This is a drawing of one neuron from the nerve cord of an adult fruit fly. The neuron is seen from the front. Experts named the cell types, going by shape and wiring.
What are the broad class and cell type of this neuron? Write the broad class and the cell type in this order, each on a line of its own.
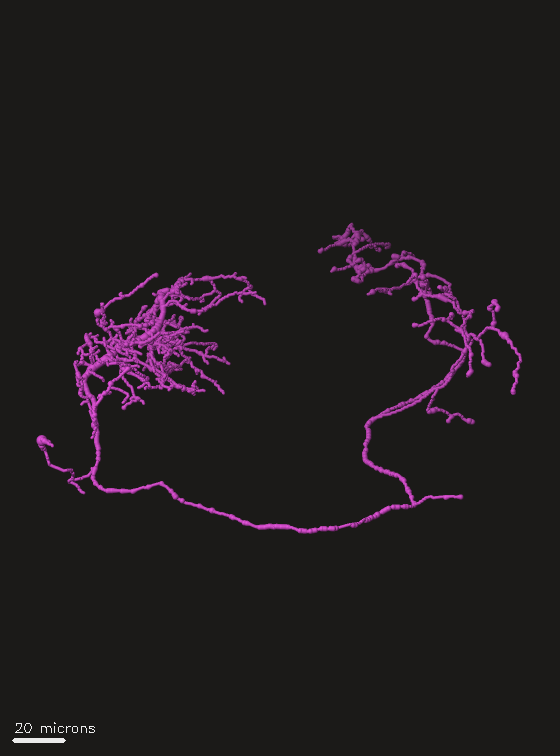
nerve-cord intrinsic neuron
INXXX076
